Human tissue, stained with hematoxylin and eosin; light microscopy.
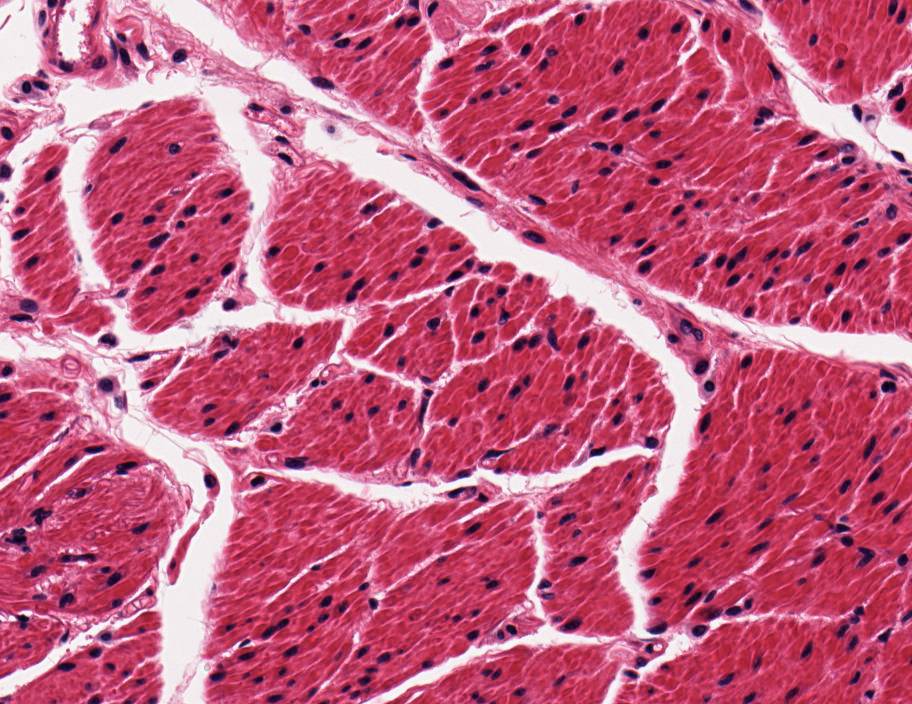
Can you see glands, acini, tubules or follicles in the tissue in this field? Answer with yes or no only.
No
